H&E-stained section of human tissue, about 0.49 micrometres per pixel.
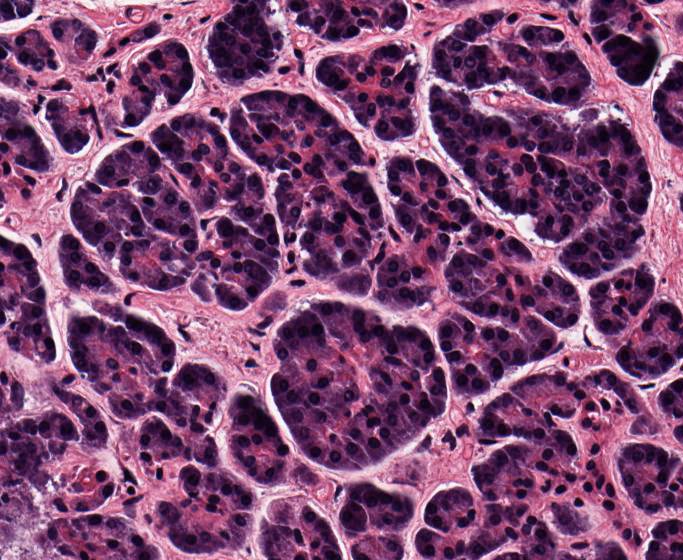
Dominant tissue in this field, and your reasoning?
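The tissue is exocrine pancreas, its cells lying in rounded to irregular nests between bands of pink fibrous stroma. Check the nuclei: round, dark and fairly uniform; then the cytoplasm: granular purple with pinker patches.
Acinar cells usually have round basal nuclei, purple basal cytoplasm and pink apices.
Check the stroma: pale pink wavy collagen with scattered small spindle nuclei.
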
